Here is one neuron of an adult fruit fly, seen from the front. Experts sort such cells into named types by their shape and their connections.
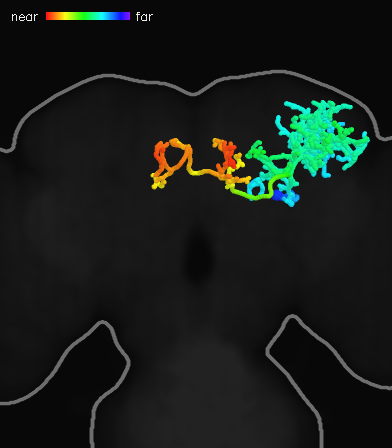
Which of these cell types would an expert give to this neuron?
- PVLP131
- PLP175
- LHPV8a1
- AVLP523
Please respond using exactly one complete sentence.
The neuron is of cell type LHPV8a1.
